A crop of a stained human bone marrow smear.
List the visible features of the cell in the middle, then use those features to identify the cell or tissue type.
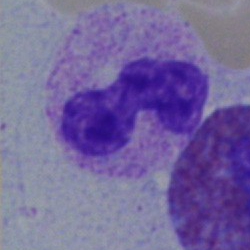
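Two lobes make up the nucleus, joined by a narrower band, and it runs across the cell from lower left to upper right. The cytoplasm is plentiful and pale pinkish-lilac, with fine pink-violet granules scattered throughout. The cell is a band neutrophil.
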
